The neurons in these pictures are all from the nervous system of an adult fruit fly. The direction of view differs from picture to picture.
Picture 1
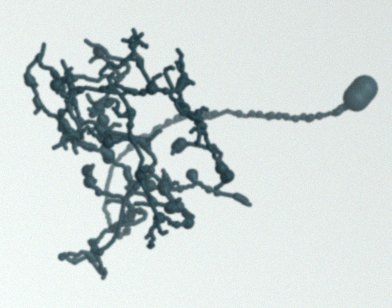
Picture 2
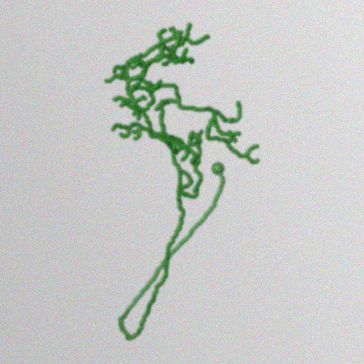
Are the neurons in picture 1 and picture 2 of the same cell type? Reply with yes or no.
yes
